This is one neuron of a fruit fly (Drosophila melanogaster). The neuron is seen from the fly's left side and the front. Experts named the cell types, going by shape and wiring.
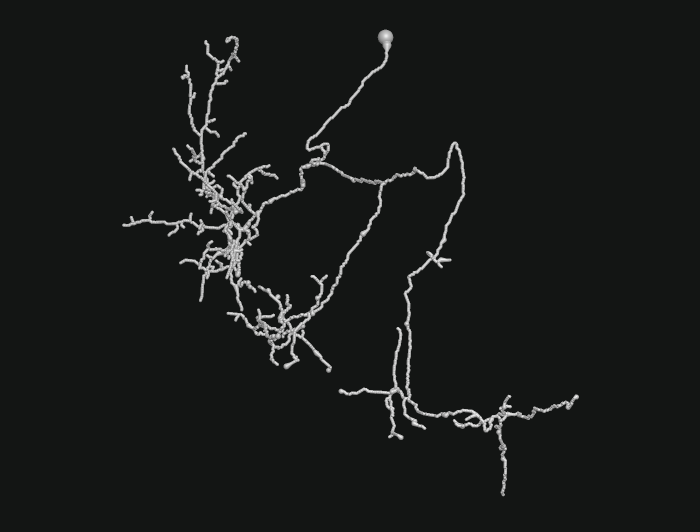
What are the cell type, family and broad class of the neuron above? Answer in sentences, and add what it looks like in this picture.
The cell type is CB2503. Its family is hemilineage DM6_ventral. It is a central-brain intrinsic neuron. The cell body is at the top of the picture. Dozens of branch ends can be seen.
